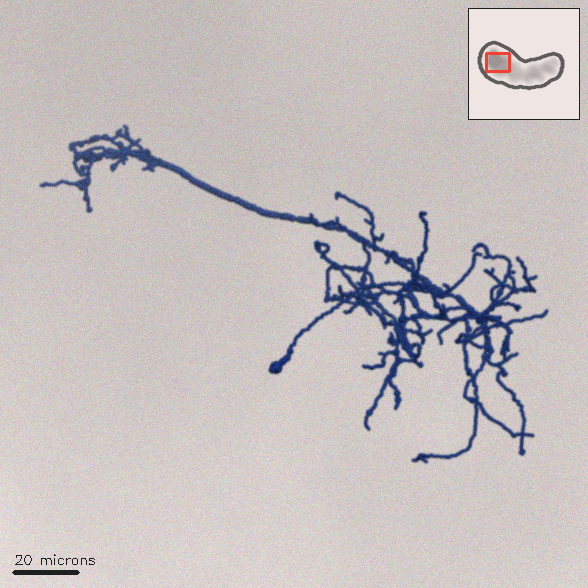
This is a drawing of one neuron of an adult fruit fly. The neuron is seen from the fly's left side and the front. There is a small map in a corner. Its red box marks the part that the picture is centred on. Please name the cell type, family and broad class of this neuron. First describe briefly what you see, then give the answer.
The cell body can be seen in the middle of the picture. By the scale bar it is about 160 microns wide in this view. The picture shows dozens of branch ends. The cell type is PVLP048. The family is hemilineage VLPa2. Its broad class is central-brain intrinsic neuron.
